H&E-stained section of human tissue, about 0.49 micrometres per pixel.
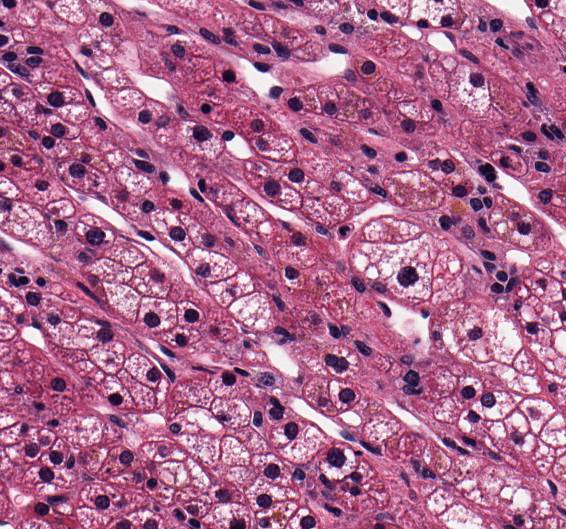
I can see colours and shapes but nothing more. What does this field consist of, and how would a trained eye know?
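You are looking at zona fasciculata of the adrenal gland. Its cells run in parallel cords that cross the whole field diagonally, from upper left to lower right. Most are large and polygonal, with pale, finely vacuolated, foamy cytoplasm and one round central nucleus.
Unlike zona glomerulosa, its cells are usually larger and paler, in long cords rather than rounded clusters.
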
